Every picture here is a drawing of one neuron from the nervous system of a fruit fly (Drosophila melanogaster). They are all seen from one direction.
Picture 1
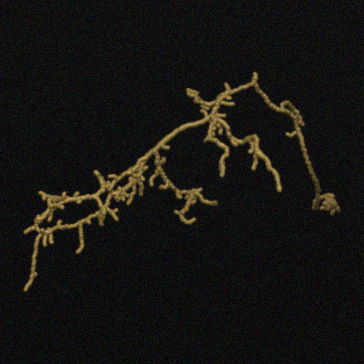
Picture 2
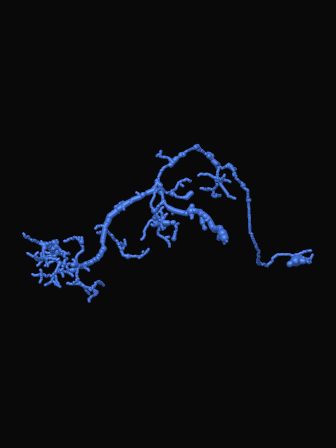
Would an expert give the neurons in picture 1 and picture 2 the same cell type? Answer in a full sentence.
They are of the same cell type.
